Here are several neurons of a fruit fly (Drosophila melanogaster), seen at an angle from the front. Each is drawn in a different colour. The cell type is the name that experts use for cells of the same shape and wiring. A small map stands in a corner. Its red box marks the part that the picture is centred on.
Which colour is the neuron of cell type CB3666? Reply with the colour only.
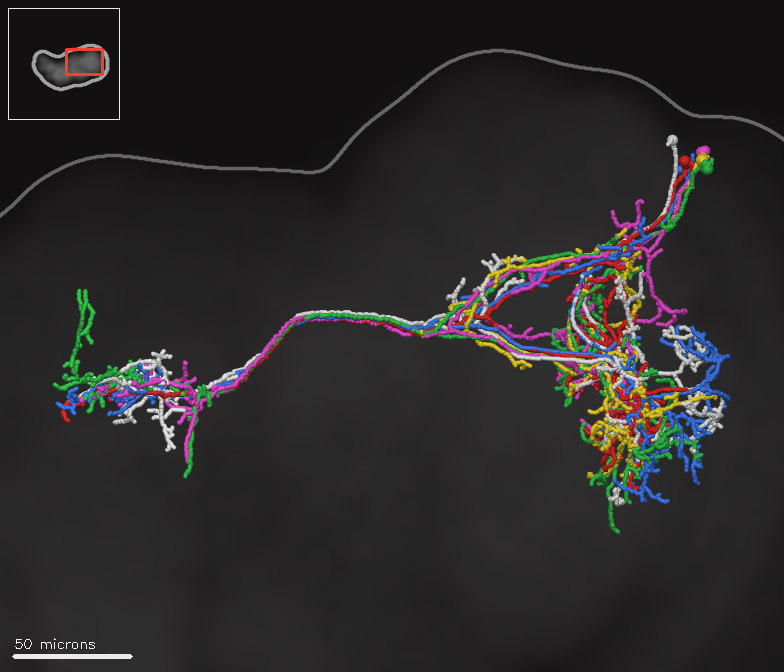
green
